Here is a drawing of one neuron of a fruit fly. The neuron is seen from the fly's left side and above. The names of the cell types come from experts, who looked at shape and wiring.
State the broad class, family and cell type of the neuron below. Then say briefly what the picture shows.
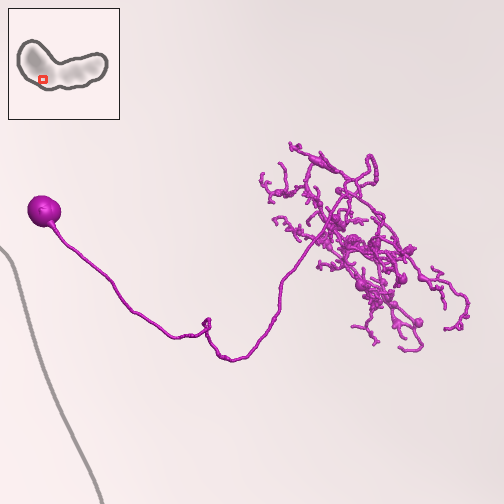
This is an optic-lobe intrinsic neuron. The family is Cm. The cell type is Cm6. Dozens of branch ends can be seen. As drawn here it is wider than it is tall.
